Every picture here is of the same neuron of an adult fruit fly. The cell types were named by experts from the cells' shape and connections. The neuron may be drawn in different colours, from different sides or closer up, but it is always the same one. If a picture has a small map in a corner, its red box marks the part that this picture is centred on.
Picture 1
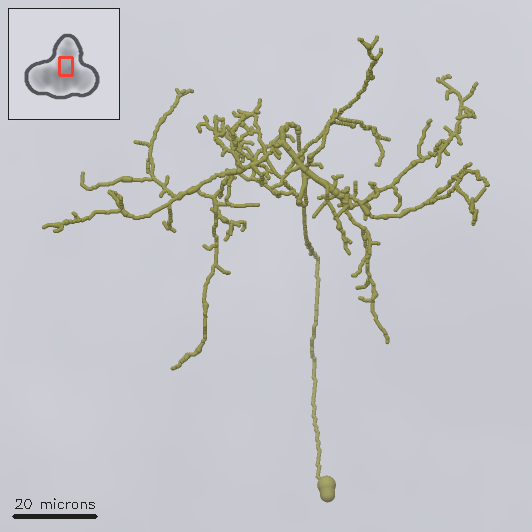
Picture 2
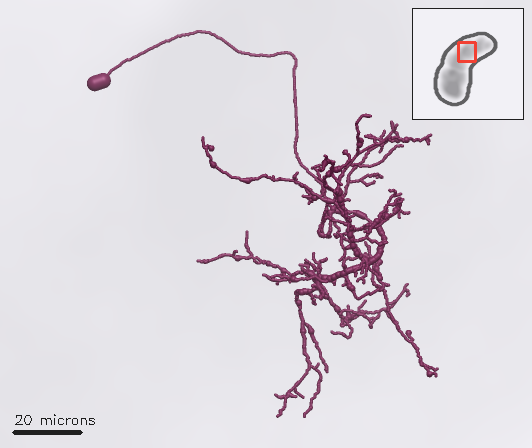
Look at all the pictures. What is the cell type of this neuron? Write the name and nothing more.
IN00A054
